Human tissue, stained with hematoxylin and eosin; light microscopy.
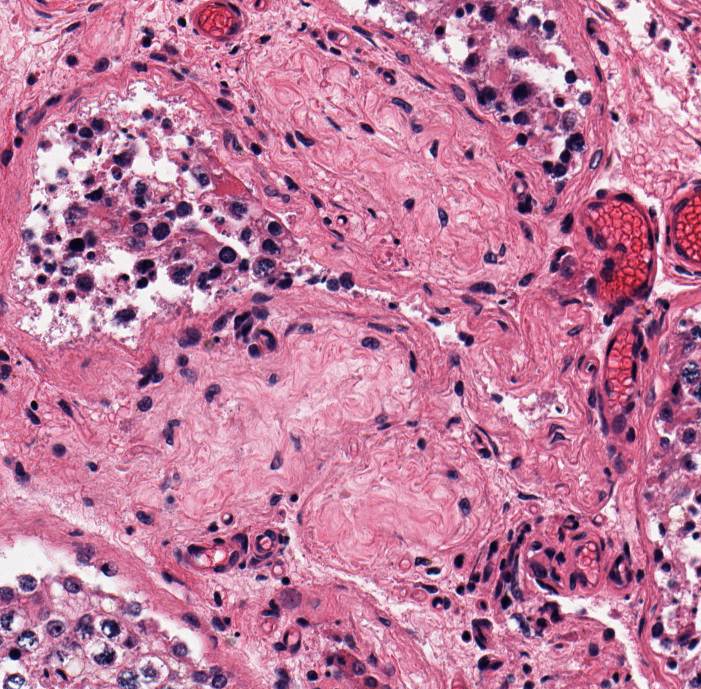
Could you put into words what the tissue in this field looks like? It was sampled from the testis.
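Two large rounded nodules of pale pink, wavy fibrillar material occupy the centre. Upper left, a pink fibrous wall bounds a space holding loose, separated round cells with dark round nuclei. Dense pink fibrous bands with elongated nuclei run between and around these structures. Fat cells are absent.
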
